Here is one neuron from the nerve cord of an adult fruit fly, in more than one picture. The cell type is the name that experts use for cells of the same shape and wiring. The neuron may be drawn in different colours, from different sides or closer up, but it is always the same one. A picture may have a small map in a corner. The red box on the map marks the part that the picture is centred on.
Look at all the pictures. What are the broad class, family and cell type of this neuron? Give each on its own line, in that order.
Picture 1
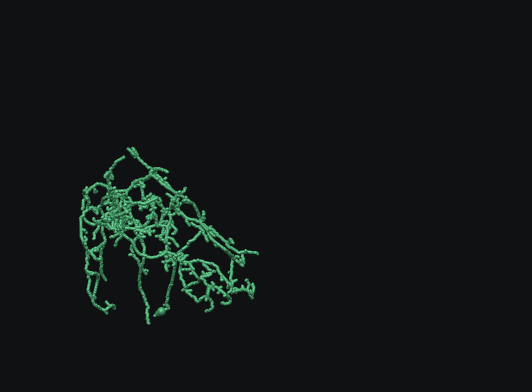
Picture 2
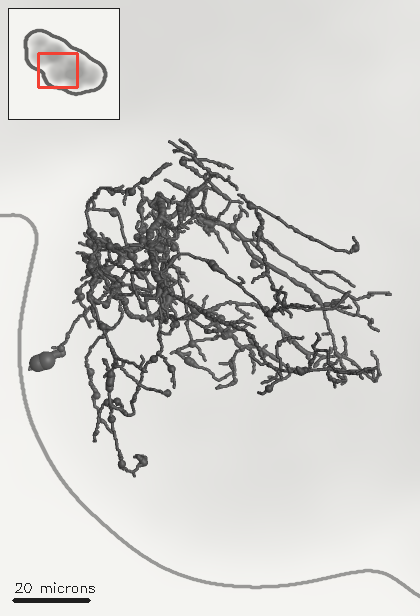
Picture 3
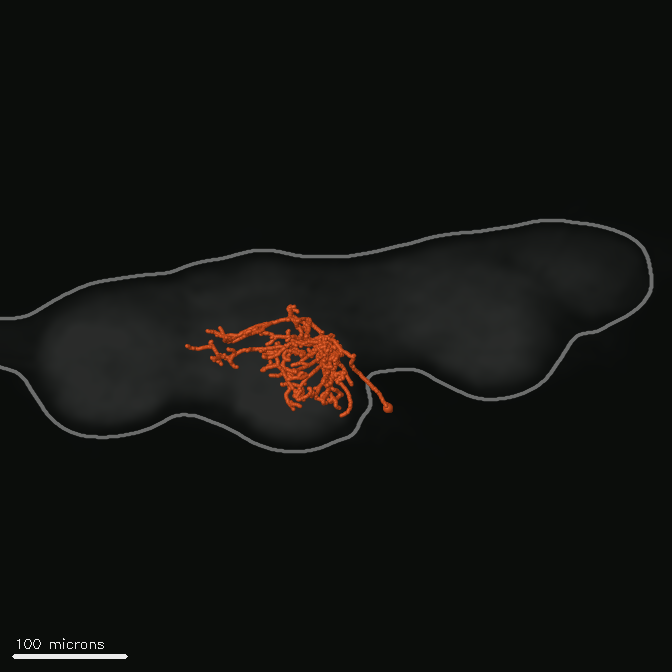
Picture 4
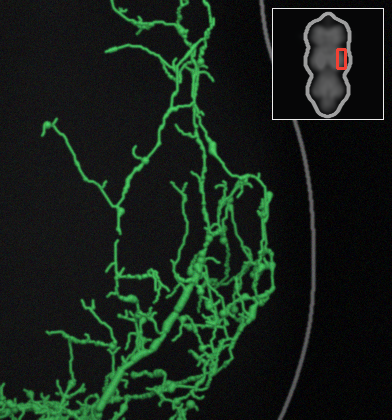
nerve-cord intrinsic neuron
hemilineage 03A
IN03A044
